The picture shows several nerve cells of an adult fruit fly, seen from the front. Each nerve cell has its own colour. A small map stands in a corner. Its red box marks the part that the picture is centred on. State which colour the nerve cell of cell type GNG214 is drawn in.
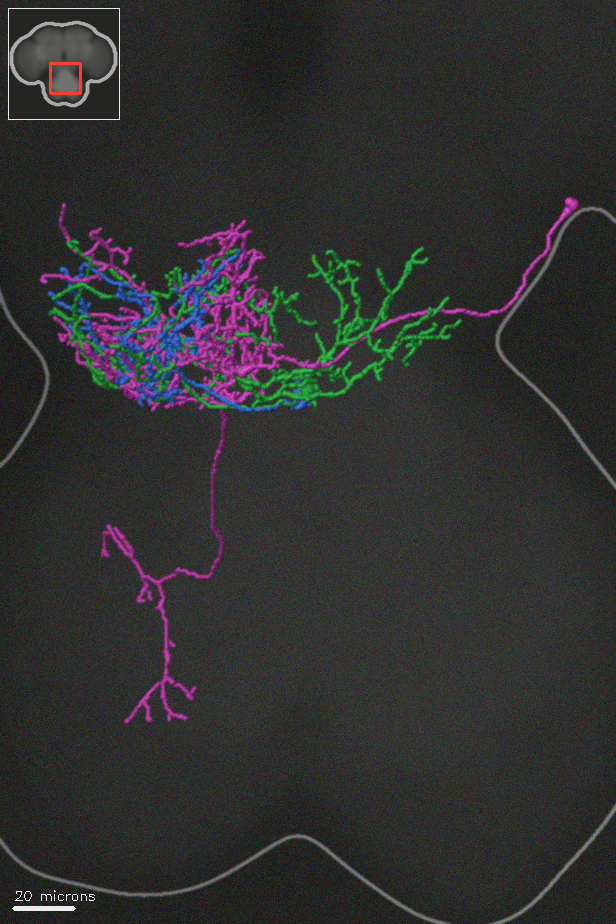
blue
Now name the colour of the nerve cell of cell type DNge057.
magenta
